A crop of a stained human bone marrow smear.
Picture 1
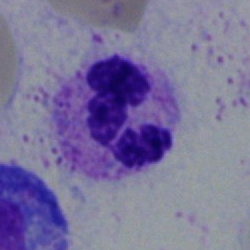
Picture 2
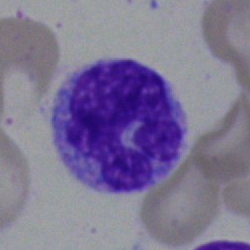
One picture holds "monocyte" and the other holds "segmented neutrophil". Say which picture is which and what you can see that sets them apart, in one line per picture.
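The cell in picture 1 is a segmented neutrophil. The cytoplasm is abundant and pale pinkish-lilac.
The cell in picture 2 is a monocyte. The nucleus fills most of the cell.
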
